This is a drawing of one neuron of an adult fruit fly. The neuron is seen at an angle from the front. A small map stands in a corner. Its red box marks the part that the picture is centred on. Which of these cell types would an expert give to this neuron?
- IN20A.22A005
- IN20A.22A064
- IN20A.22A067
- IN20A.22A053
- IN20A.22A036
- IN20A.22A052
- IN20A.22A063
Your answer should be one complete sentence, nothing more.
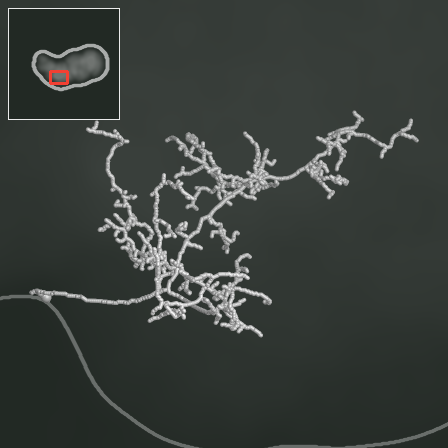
The cell type of the neuron here is IN20A.22A036.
